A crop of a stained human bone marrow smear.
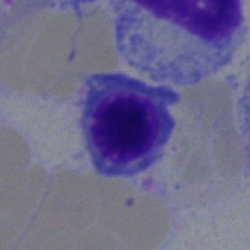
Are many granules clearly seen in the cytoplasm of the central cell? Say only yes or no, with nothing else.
No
